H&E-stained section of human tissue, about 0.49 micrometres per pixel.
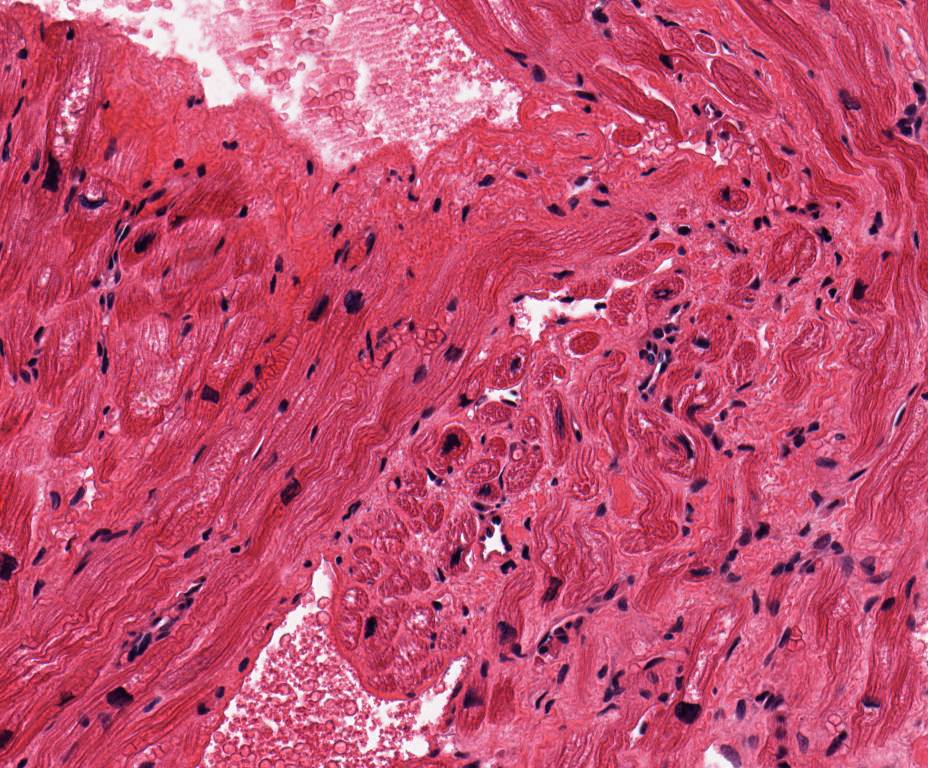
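Atrial appendage of the heart, with many muscle fibres cut across in the centre and right of the field as rounded or oval profiles. The nuclei lie singly in the centre of the fibres, not at their edges. The cytoplasm is deeply eosinophilic, and fine lengthwise fibrils show where fibres are cut longitudinally. No fat cells appear anywhere.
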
